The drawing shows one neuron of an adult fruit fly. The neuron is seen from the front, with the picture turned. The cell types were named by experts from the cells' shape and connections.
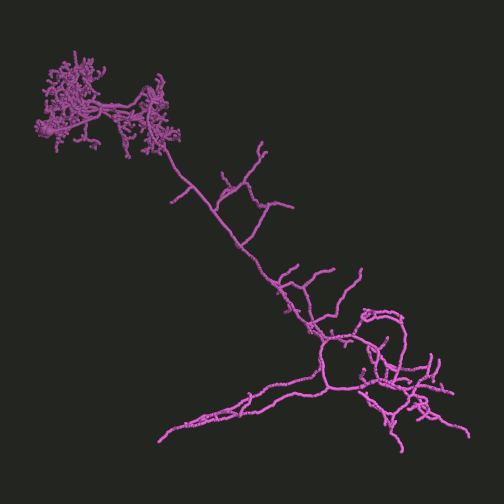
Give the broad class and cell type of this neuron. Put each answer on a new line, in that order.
nerve-cord intrinsic neuron
INXXX058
